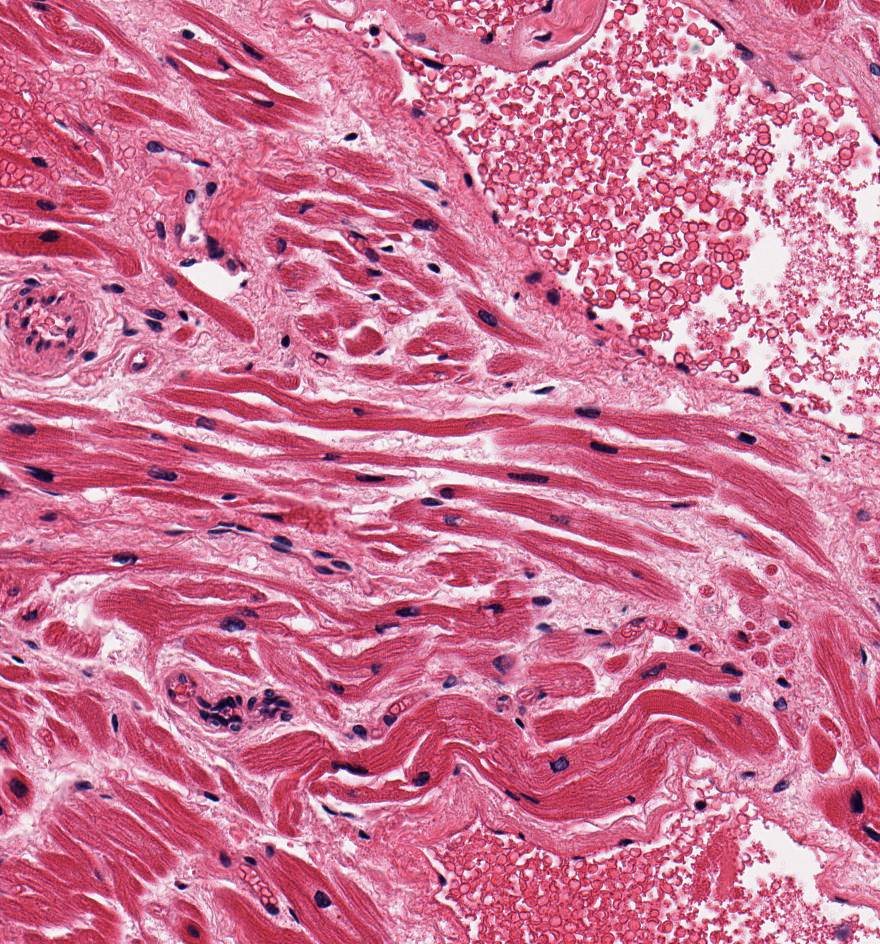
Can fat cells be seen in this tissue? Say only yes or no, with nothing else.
No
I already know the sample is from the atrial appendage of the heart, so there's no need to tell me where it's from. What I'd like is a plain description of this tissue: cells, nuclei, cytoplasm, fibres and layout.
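Field mostly deep pink muscle fibre bundles, separated by paler loose connective tissue. Mid-field: a band of fibres running roughly horizontally. Lower centre: several fibres with a wavy course. Upper right: large space packed with red blood cells.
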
